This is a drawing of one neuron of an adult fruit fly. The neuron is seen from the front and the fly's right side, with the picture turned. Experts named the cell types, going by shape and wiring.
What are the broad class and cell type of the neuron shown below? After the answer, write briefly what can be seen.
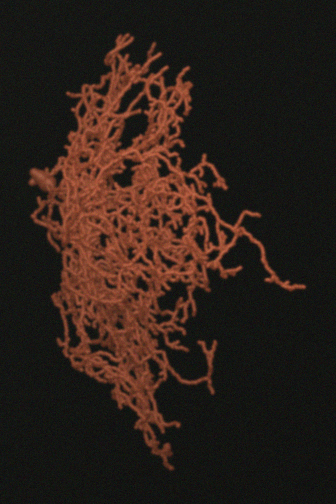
It is a central-brain intrinsic neuron. Its cell type is GNG043. In this view it is taller than it is wide.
